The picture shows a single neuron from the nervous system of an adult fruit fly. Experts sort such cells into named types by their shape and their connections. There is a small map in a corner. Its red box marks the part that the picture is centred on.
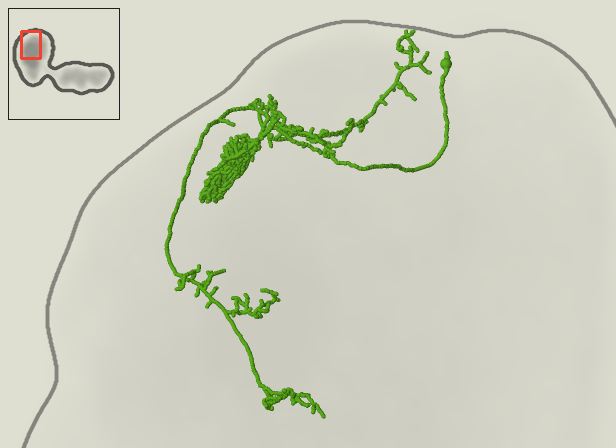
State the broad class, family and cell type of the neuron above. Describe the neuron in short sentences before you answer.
The cell body can be seen at the upper right of the picture. The picture shows dozens of branch ends. It is a central-brain intrinsic neuron. Its family is hemilineage DL1_dorsal. Its cell type is MBON18.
